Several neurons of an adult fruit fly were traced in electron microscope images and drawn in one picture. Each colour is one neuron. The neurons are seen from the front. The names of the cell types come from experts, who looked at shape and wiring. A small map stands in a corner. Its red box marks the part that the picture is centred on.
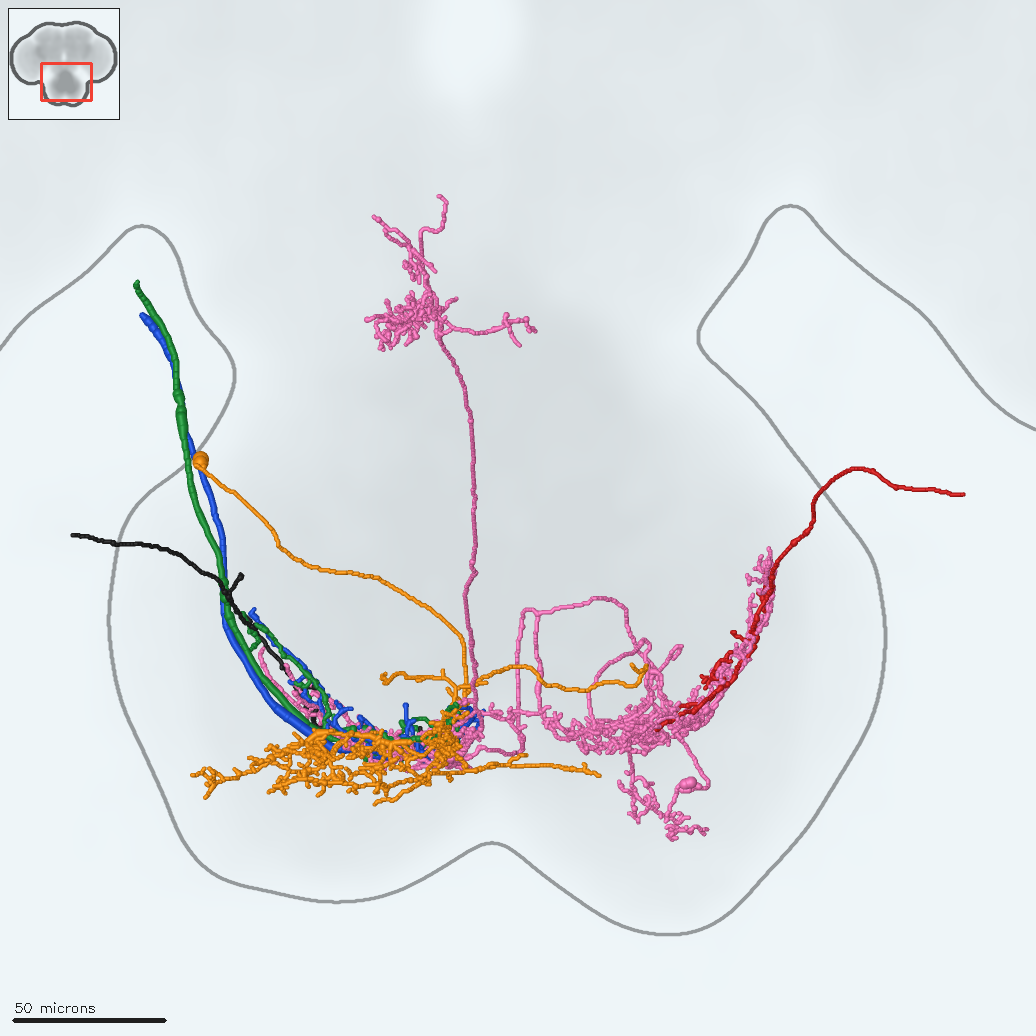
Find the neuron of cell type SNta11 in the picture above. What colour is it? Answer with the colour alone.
red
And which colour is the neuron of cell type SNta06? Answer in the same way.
black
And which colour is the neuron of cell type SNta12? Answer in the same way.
blue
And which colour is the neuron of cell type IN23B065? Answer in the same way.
orange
